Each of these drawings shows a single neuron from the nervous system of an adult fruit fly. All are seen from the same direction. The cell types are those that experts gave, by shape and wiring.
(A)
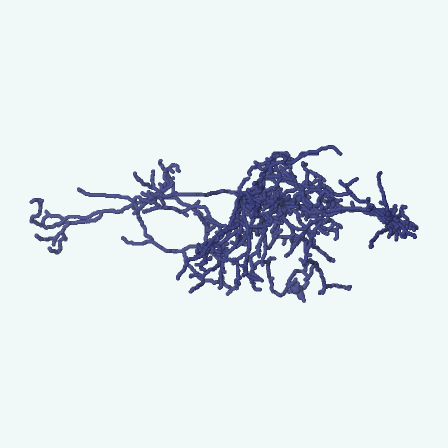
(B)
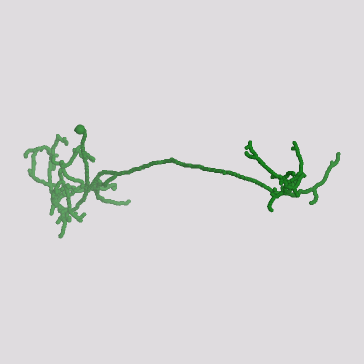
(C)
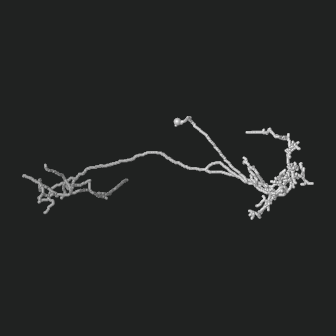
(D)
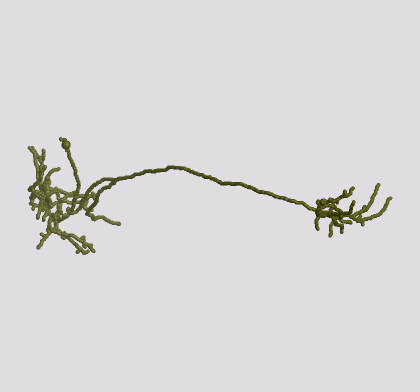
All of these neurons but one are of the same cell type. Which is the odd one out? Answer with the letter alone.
A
